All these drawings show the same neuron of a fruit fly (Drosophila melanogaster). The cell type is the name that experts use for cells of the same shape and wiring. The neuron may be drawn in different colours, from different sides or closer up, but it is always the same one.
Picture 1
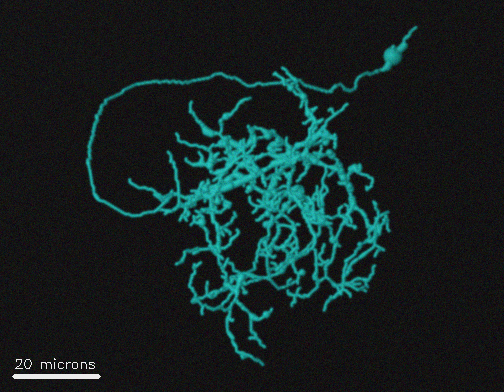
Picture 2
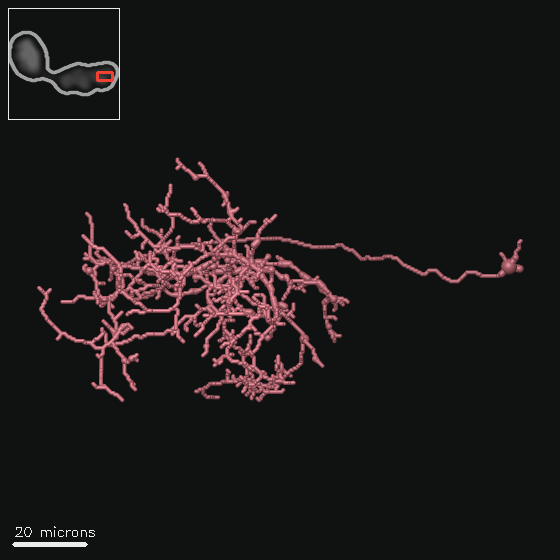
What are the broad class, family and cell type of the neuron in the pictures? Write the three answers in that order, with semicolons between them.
nerve-cord intrinsic neuron; hemilineage 21A; IN21A035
